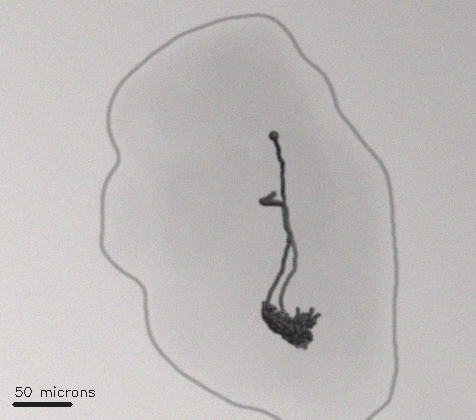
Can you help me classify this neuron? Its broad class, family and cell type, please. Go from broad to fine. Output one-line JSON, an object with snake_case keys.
{"broad_class": "optic-lobe intrinsic neuron", "family": "hemilineage VPNp1_lateral", "cell_type": "LC14a-1"}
